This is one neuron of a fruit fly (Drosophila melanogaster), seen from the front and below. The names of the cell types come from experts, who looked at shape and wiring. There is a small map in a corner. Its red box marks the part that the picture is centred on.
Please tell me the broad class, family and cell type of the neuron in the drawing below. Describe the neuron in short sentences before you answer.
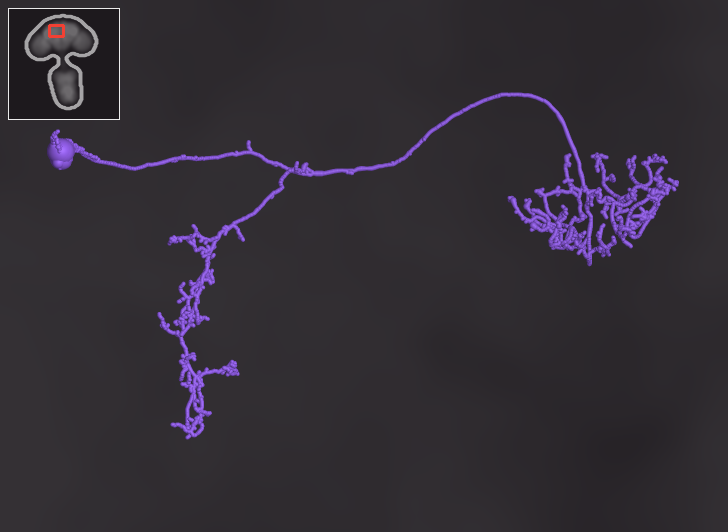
It is in the brain and does not reach the nerve cord. Dozens of branch ends can be seen. It is a central-brain intrinsic neuron. The family is hemilineage EBa1. It is of cell type ER1_b.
